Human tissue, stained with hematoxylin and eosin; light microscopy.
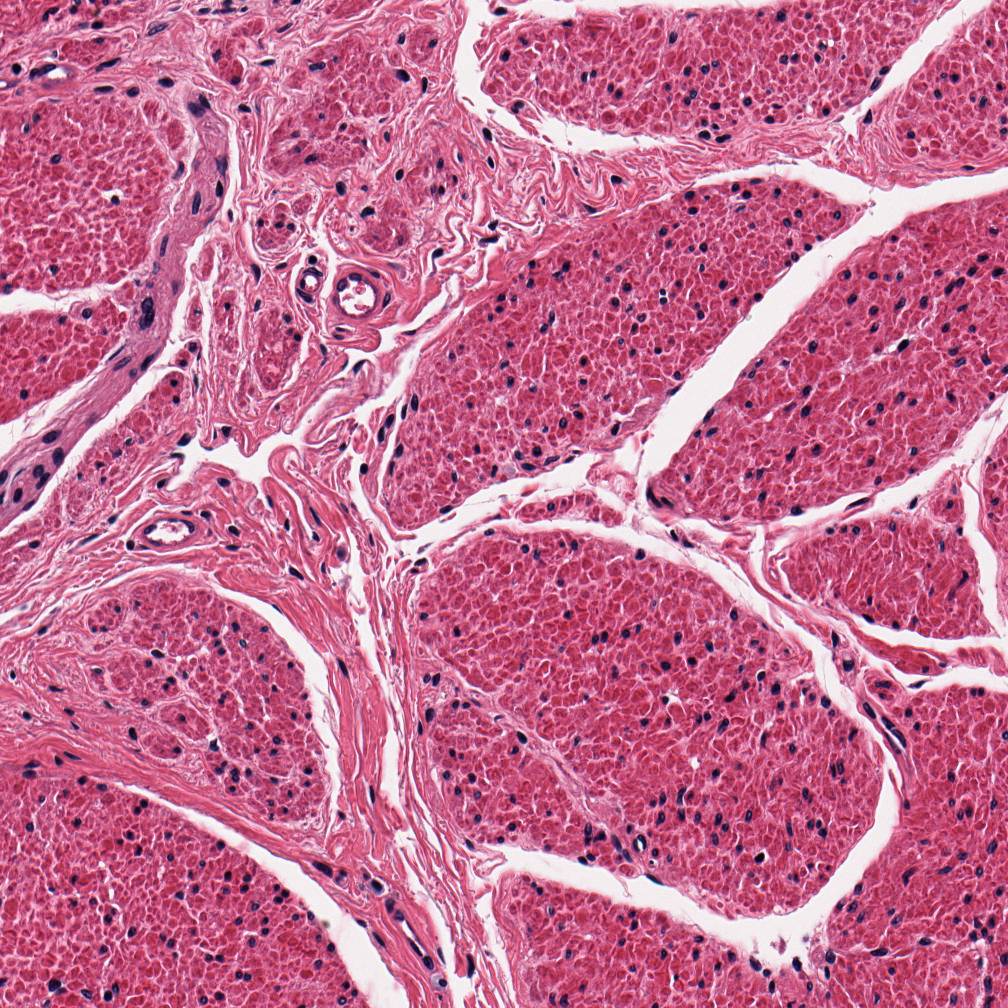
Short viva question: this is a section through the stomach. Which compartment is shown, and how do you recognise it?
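First, the answer: smooth muscle, filling the field as large rounded bundles separated by connective tissue septa. Second, the cross-cut bundles, which are most of them: tightly packed polygonal eosinophilic cell profiles, with nuclei as small, round, dark dots scattered singly among the cells. Third, the upper left: a strip cut lengthwise, its elongated nuclei lying diagonally along it.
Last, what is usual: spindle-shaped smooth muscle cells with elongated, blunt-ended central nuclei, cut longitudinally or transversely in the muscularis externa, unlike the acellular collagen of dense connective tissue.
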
